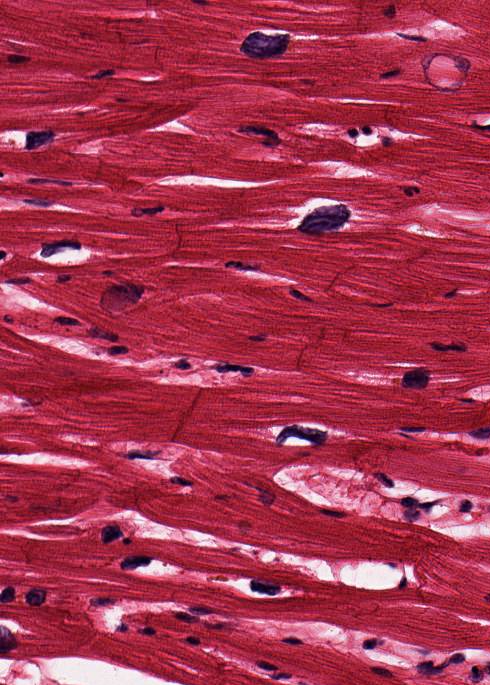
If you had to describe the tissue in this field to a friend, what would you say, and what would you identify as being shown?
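Each muscle fibre has a single oval nucleus placed centrally. Several of these central nuclei sit within a pale, clear halo of cytoplasm. The fibre cytoplasm is deep pink-red with fine longitudinal fibrils. Small, dark, elongated nuclei of interstitial cells lie in the narrow spaces between fibres. This is the left ventricle of the heart.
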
